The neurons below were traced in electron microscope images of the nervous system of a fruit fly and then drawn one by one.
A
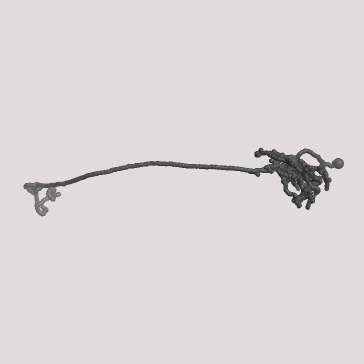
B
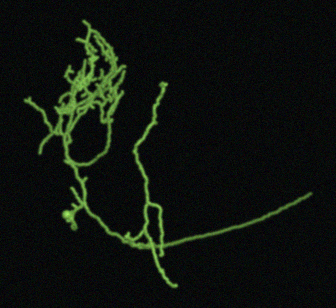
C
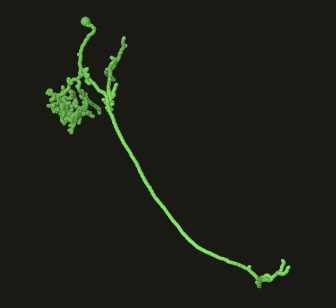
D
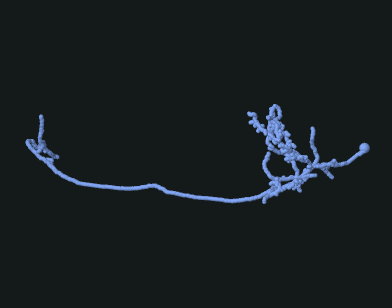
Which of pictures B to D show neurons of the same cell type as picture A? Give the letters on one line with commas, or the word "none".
none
